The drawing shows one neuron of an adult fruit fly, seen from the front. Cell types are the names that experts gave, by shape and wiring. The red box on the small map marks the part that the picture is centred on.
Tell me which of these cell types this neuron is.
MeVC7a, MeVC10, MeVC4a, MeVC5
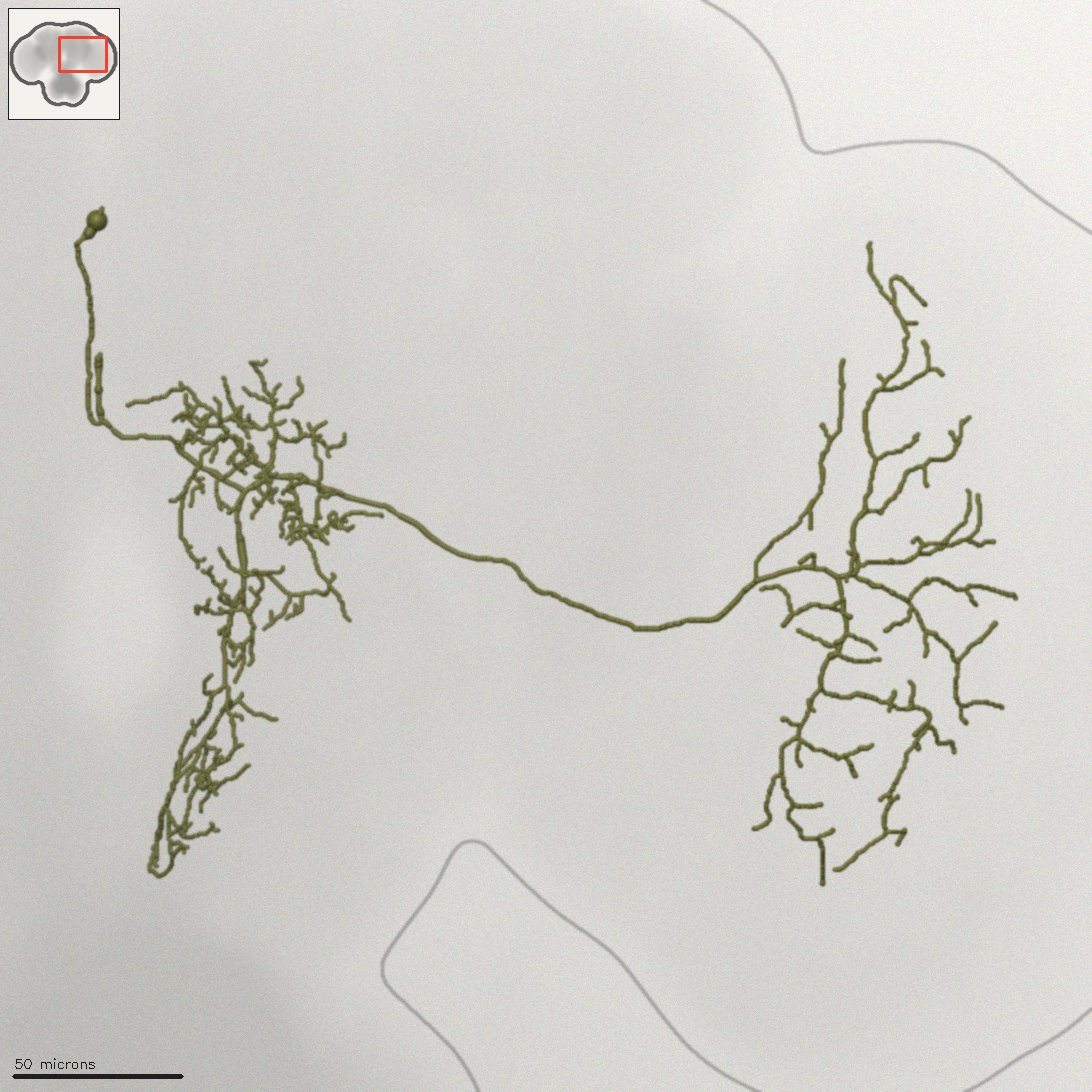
MeVC5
